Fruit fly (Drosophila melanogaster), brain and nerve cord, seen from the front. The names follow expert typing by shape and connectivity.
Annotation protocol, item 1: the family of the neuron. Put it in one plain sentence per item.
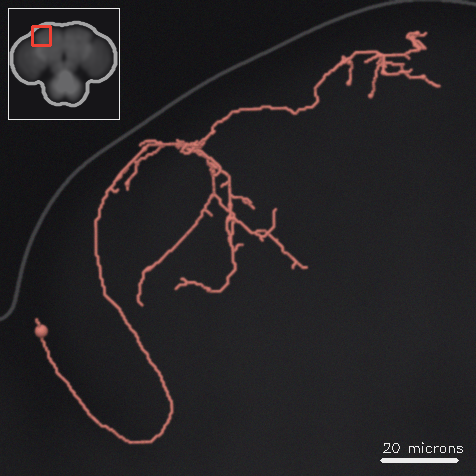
The family is hemilineage VPNl&d1_dorsal.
